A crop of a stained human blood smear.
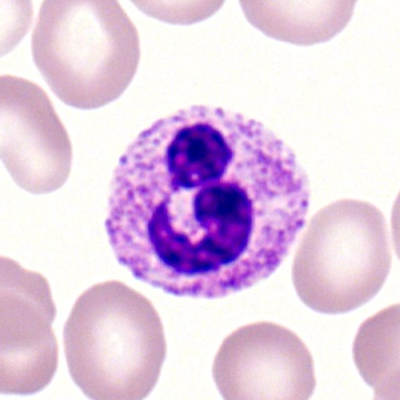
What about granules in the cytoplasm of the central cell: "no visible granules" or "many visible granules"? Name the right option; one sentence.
The cell's cytoplasm is rich in visible granules.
